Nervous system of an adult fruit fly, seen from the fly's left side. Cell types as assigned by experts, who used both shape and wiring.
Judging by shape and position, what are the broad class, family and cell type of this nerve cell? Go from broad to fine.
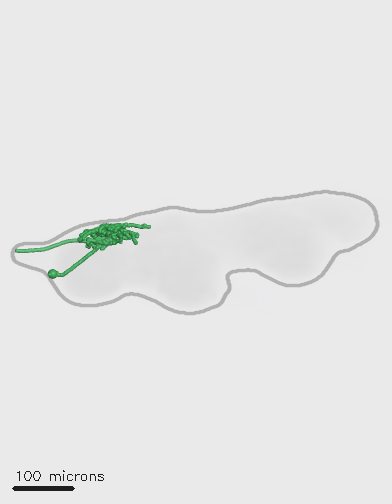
ascending neuron; hemilineage 07B; AN07B049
